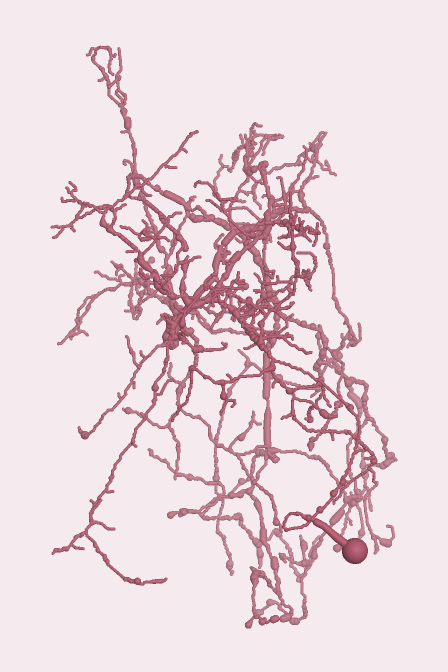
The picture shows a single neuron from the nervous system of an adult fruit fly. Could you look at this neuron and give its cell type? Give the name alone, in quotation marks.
"IN17A030"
